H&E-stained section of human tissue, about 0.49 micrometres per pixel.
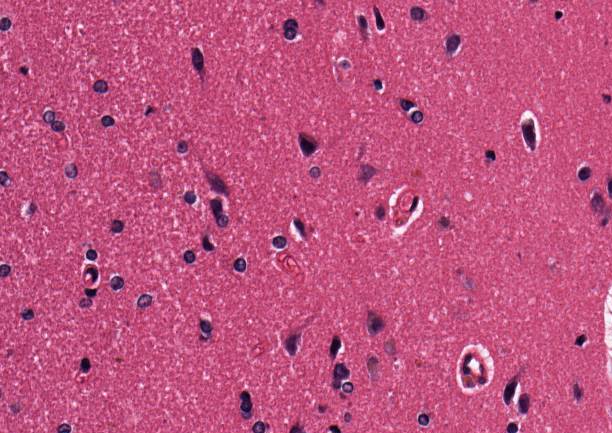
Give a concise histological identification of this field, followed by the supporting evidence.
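This is cerebral cortex. A continuous pink, finely speckled matrix without glands or tubules fills the field. Small round dark nuclei with scant cytoplasm lie singly throughout. A few larger angular cells with purplish cytoplasm lie in the centre and lower middle.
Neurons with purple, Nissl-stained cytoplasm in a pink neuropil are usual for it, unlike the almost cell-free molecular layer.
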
